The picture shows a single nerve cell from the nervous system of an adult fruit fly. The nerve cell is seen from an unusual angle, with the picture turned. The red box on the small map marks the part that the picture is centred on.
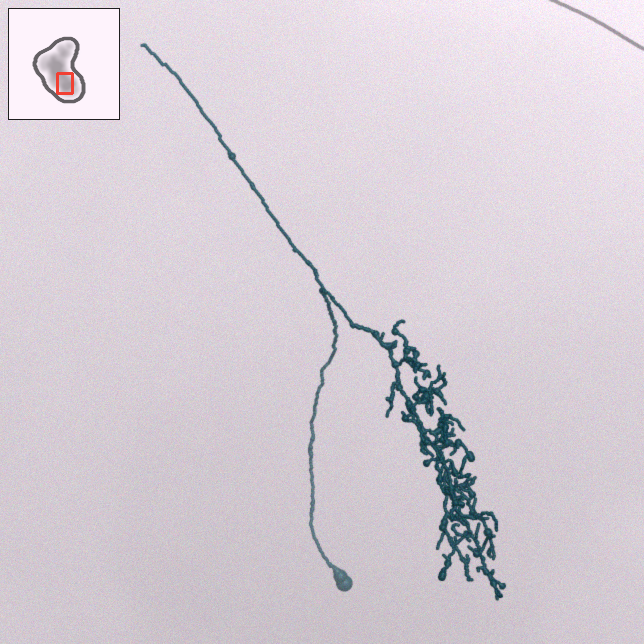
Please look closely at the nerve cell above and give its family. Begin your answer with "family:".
family: hemilineage VLPa2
